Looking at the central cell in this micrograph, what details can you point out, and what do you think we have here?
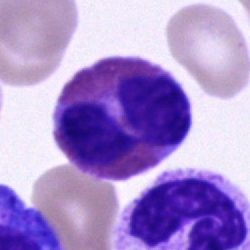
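Notice how round and smooth the outline is. Through the centre runs a pale curved cleft between the two nuclear lobes. You won't find any visible nucleoli. The cytoplasm holds fine purplish granules. So that one's an eosinophil.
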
